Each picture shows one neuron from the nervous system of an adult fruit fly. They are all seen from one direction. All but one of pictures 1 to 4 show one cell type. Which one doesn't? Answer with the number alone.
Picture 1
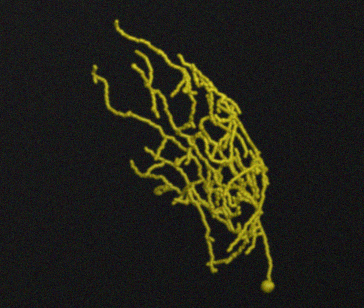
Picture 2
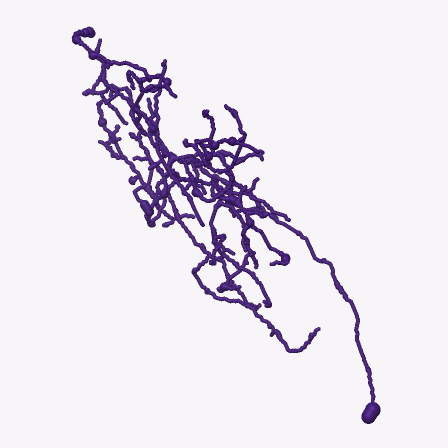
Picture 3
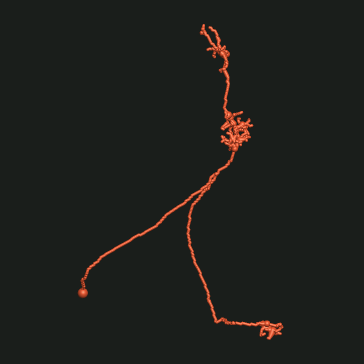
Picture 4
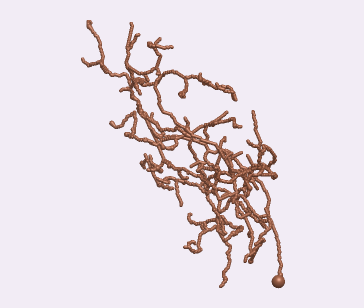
3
